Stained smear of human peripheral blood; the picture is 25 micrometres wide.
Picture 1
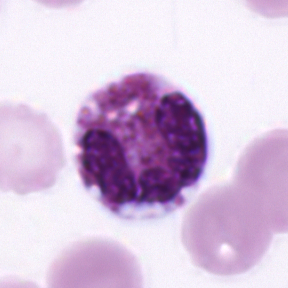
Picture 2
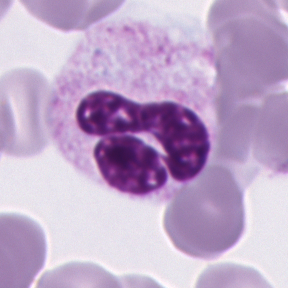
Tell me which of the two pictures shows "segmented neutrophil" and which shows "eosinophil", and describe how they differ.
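The eosinophil is in picture 1, and the segmented neutrophil is in picture 2. Granules come first: in picture 1 coarse reddish-orange granules fill the cytoplasm, while in picture 2 fine pink-violet granules fill a pale pinkish-lilac cytoplasm.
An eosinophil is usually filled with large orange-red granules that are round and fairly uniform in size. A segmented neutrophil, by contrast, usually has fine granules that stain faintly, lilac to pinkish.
Nuclear shape comes second: the nucleus in picture 1 has two large lobes, on the left and right sides of the cell.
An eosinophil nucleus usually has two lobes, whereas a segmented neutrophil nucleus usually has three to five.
In picture 2 the nucleus measures about 12 by 9 micrometres. Chromatin is third: dense, dark purple and clumped in picture 1, and coarsely clumped with paler gaps between dark masses in picture 2.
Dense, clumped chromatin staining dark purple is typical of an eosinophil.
Fourth, neither nucleus shows nucleoli.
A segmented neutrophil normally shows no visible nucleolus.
Last, the smaller points: the eosinophil is about 12 micrometres across, with a small pale clear spot in the upper cytoplasm between its lobes, and red cells lie near it without touching it. The segmented neutrophil has a roughly round outline, and red cells press against its right side.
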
